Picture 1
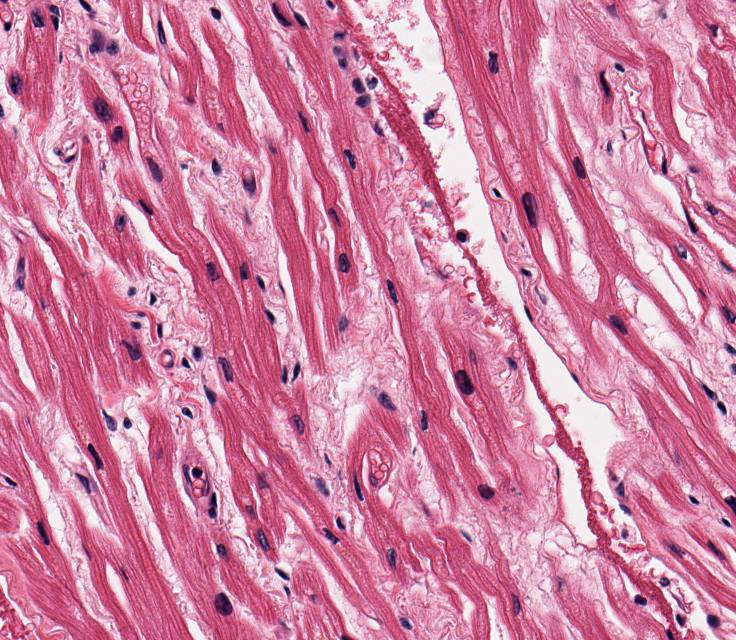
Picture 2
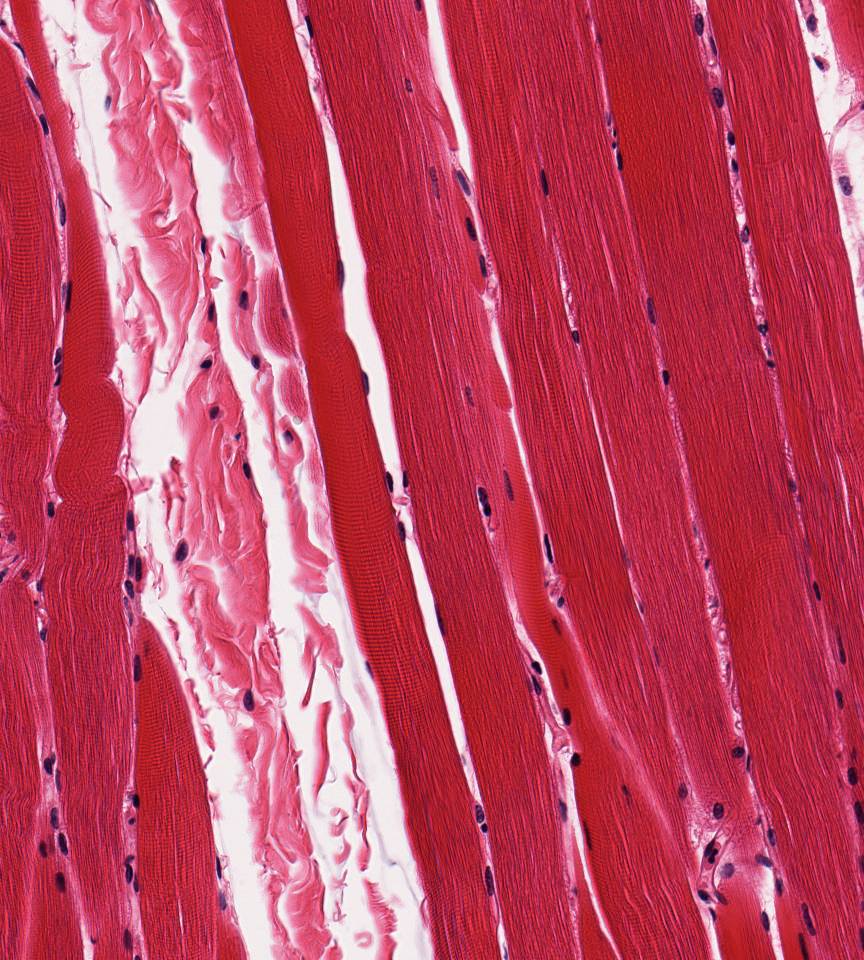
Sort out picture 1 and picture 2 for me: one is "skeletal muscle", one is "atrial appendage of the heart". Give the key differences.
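The first picture is atrial appendage of the heart; the second, skeletal muscle. On branching, the atrial appendage fibres branch and join neighbouring fibres, whereas the skeletal muscle fibres are unbranched and run side by side without joining.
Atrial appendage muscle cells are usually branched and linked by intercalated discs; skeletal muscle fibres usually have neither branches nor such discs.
On nuclear position, the atrial appendage nuclei are oval and central, while the dark, elongated skeletal muscle nuclei lie at the fibre edges.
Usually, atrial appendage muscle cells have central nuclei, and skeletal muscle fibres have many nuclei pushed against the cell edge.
Between fibres, the atrial appendage has pale, loose, wispy material widening the spaces and scattered small capillaries holding red blood cells, while the skeletal muscle has a band of loose, wavy, pale pink connective tissue with small nuclei just left of centre.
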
